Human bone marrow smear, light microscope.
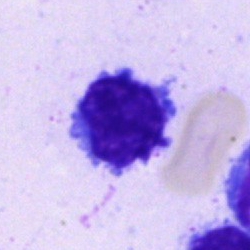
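Lymphocyte in a stained bone marrow smear, its nucleus filling nearly the whole cell. The outline is irregular, with a ragged, uneven margin, and small blunt projections stand out from the surface, most clearly at the upper right. No vacuoles are seen in the cell.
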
